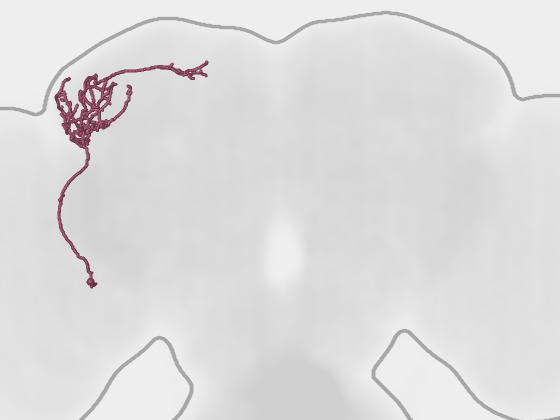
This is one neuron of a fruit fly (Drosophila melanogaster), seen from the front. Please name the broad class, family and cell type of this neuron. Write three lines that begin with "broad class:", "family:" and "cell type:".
broad class: central-brain intrinsic neuron
family: hemilineage LHa2
cell type: CB1276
